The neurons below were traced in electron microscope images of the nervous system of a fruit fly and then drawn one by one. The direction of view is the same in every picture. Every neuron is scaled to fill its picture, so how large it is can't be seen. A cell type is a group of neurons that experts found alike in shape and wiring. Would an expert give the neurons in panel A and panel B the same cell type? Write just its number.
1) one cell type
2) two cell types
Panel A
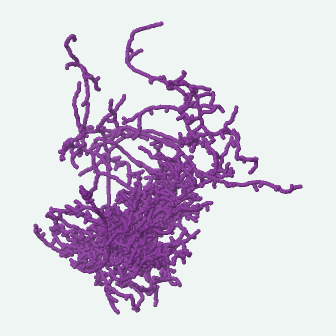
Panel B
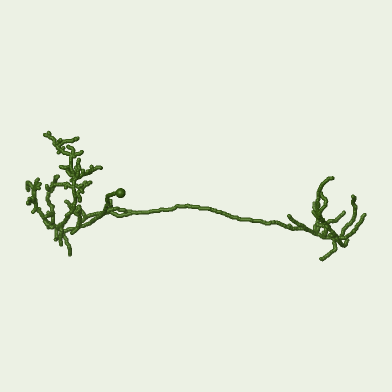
2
